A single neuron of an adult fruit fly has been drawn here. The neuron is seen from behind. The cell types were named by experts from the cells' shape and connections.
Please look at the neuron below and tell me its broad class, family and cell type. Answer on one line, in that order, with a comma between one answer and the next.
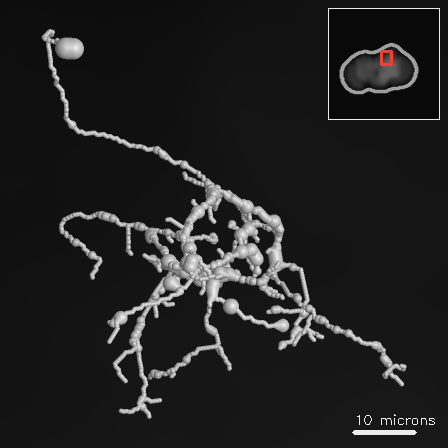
nerve-cord intrinsic neuron, hemilineage 19A, IN19A108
